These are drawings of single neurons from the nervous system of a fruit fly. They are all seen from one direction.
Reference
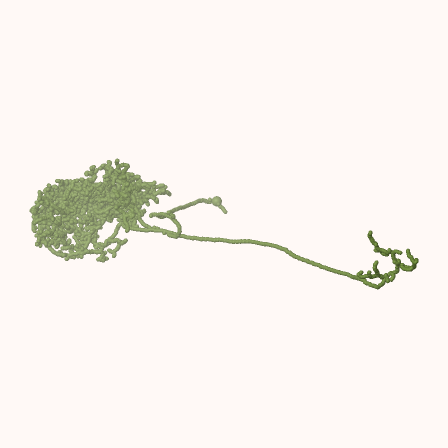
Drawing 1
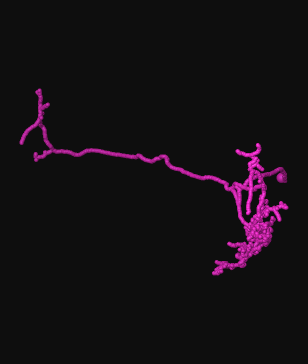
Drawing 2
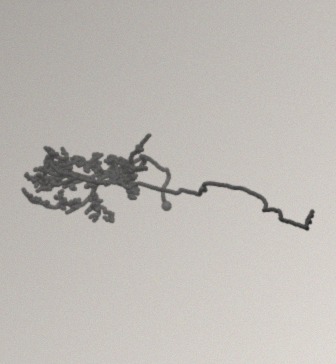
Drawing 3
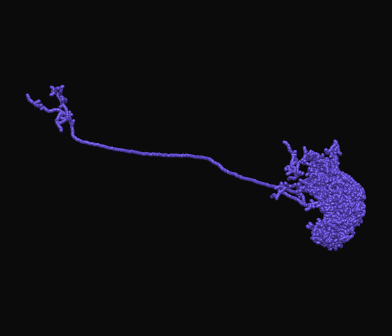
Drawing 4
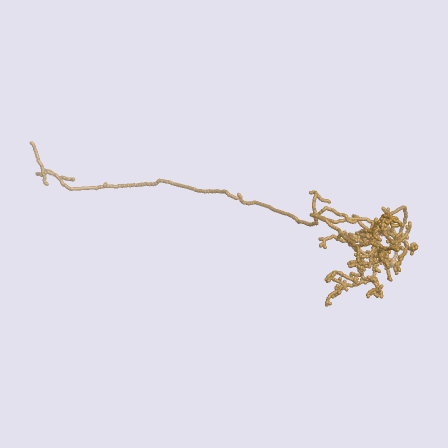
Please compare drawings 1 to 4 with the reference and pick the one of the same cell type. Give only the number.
3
